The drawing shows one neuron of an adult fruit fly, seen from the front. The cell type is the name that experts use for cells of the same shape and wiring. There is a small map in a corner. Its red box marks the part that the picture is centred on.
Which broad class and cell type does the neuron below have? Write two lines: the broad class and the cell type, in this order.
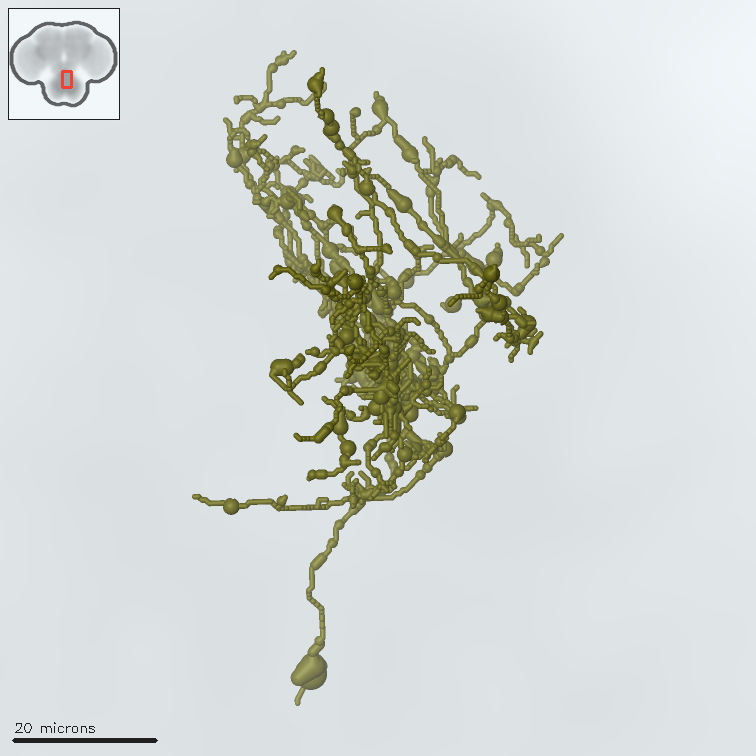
nerve-cord intrinsic neuron
INXXX405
